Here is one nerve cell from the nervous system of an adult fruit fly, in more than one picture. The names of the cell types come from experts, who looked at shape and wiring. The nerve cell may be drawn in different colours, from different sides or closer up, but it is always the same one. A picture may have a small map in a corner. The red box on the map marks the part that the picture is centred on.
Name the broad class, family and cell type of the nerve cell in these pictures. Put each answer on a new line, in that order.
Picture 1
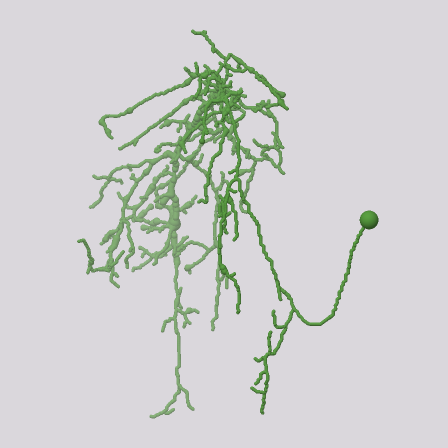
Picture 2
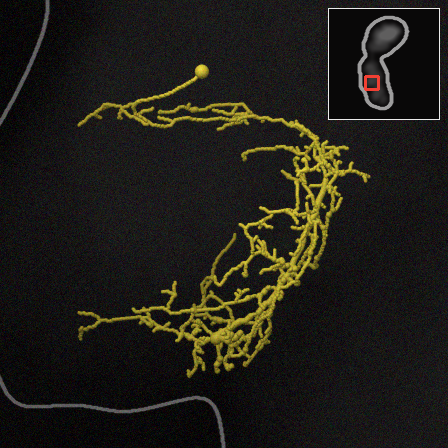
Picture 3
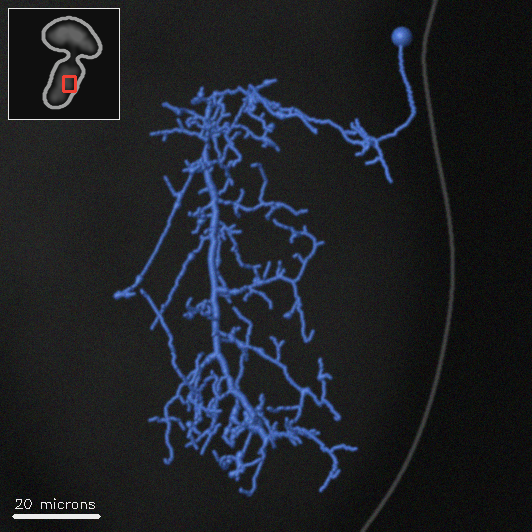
nerve-cord intrinsic neuron
hemilineage 08A
IN08A031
